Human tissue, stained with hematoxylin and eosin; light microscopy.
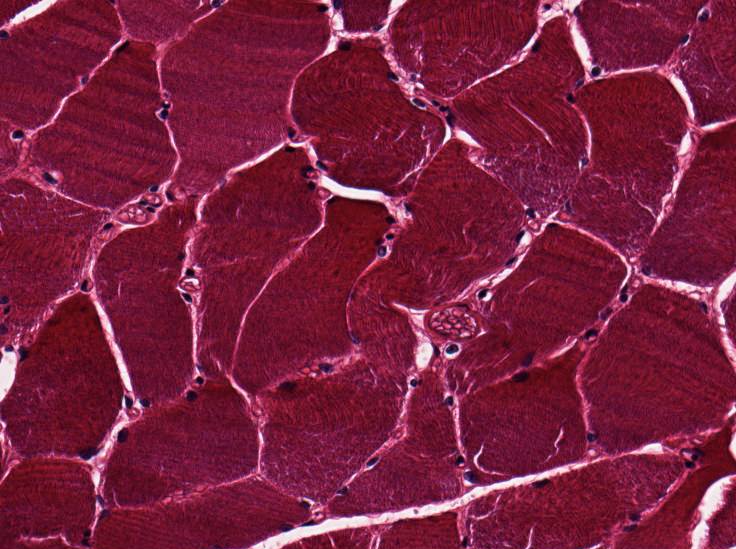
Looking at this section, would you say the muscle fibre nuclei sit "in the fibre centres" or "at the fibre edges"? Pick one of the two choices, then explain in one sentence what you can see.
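At the fibre edges. The muscle fibre nuclei lie at the edges of the fibres, just under the cell border, rather than in their centres.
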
